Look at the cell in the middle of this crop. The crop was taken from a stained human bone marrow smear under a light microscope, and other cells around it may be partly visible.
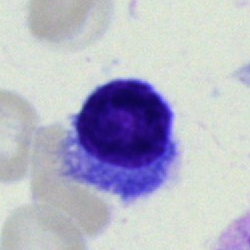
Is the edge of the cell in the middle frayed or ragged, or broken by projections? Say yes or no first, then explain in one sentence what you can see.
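Yes. The lower edge of the cytoplasm is ragged and irregular.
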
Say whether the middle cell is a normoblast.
no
